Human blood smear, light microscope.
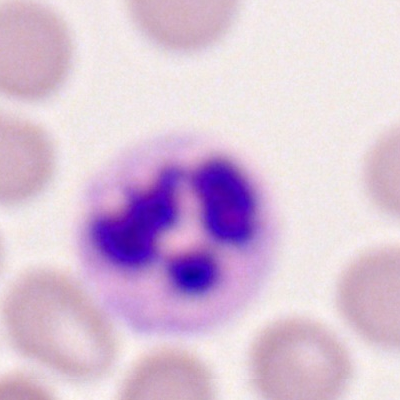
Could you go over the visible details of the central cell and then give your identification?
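You'll see the nucleus split into three separate lobes, the smallest one down at the bottom of the cell. Chromatin's dark purple and densely clumped, and there's plenty of pale pinkish-lilac cytoplasm. That one's a segmented neutrophil.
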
